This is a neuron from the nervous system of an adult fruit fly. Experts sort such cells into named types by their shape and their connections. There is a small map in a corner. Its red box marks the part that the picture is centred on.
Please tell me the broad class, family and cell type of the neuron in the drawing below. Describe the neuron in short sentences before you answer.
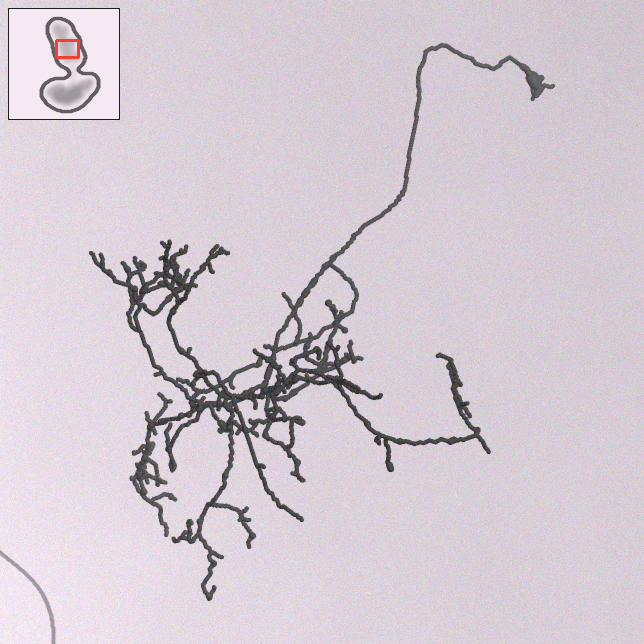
It lies in the nerve cord. Its cell body lies at the upper right of the picture. Dozens of branch ends can be seen. Its broad class is nerve-cord intrinsic neuron. The family is hemilineage 00A. Its cell type is IN00A057.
